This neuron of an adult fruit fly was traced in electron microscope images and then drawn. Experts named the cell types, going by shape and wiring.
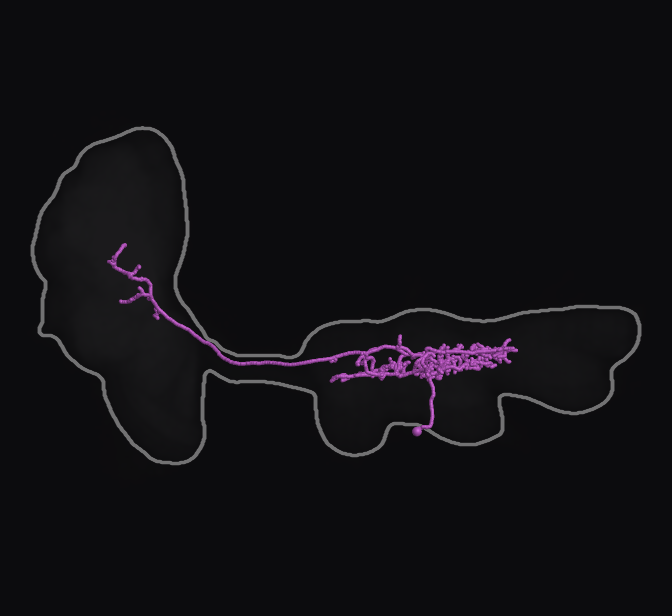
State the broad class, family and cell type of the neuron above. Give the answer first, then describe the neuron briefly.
This is an ascending neuron. Its family is hemilineage 07B. The cell type is AN07B021. In this view it is wider than it is tall.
